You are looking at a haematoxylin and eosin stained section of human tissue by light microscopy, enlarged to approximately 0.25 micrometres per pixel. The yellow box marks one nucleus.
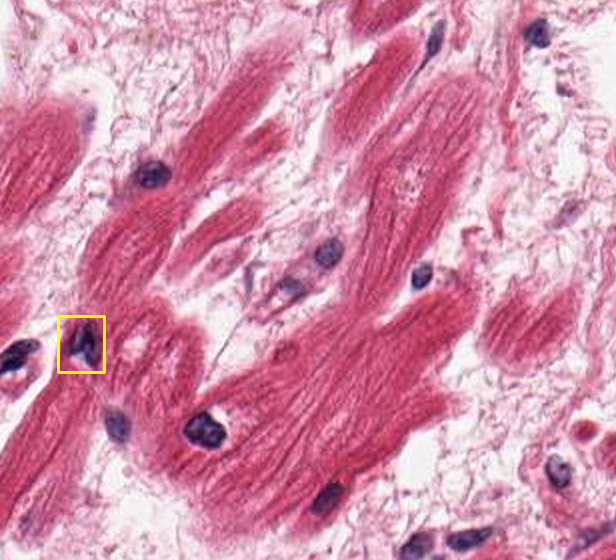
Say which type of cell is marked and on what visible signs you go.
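The marked cell is a cardiomyocyte. The nucleus is dark purple and angular, roughly triangular in outline rather than a smooth oval. The nucleus is set within pink cytoplasm that shows fine streaks running lengthwise along the fibre.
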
